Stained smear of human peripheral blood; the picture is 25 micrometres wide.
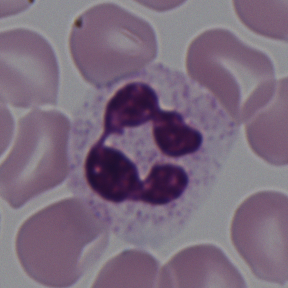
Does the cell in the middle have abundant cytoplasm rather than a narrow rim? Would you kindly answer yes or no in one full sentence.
Yes, what surrounds the nucleus is a broad expanse of cytoplasm.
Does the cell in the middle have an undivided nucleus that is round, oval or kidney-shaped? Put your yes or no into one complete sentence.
No, its nucleus is not one compact mass but is split into lobes.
